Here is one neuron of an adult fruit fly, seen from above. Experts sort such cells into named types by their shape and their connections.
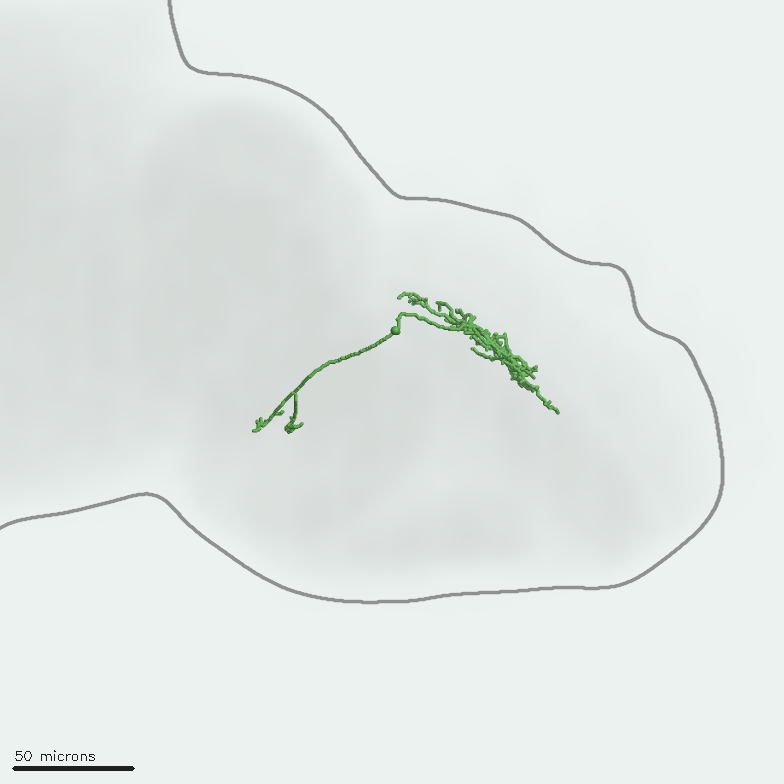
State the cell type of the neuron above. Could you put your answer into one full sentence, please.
It is the cell type MeLo6 to which this neuron belongs.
